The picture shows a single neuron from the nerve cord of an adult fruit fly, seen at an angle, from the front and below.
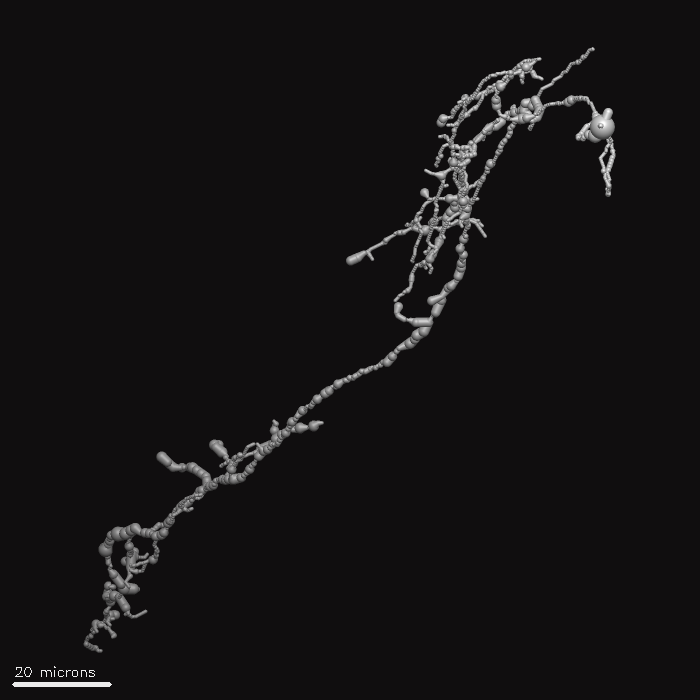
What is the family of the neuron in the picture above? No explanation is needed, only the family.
hemilineage 16B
